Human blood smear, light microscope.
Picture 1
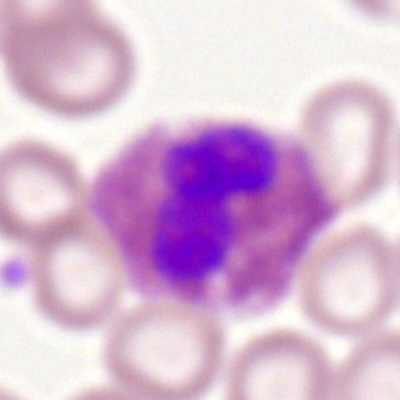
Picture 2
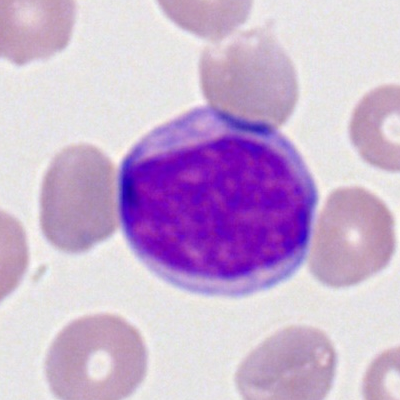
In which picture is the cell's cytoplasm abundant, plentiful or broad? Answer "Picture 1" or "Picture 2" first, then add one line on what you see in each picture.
Picture 1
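In picture 1: Abundant pinkish-lilac cytoplasm surrounds the nucleus.
In picture 2: The nucleus fills most of the cell.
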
